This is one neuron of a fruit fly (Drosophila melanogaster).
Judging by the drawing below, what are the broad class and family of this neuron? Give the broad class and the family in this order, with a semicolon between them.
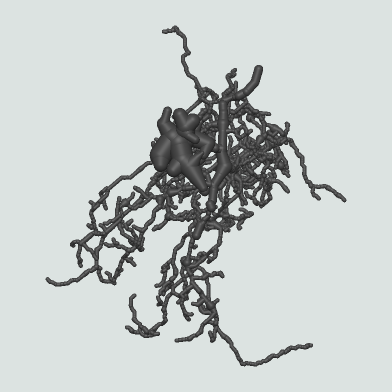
motor neuron of the nerve cord; MNad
